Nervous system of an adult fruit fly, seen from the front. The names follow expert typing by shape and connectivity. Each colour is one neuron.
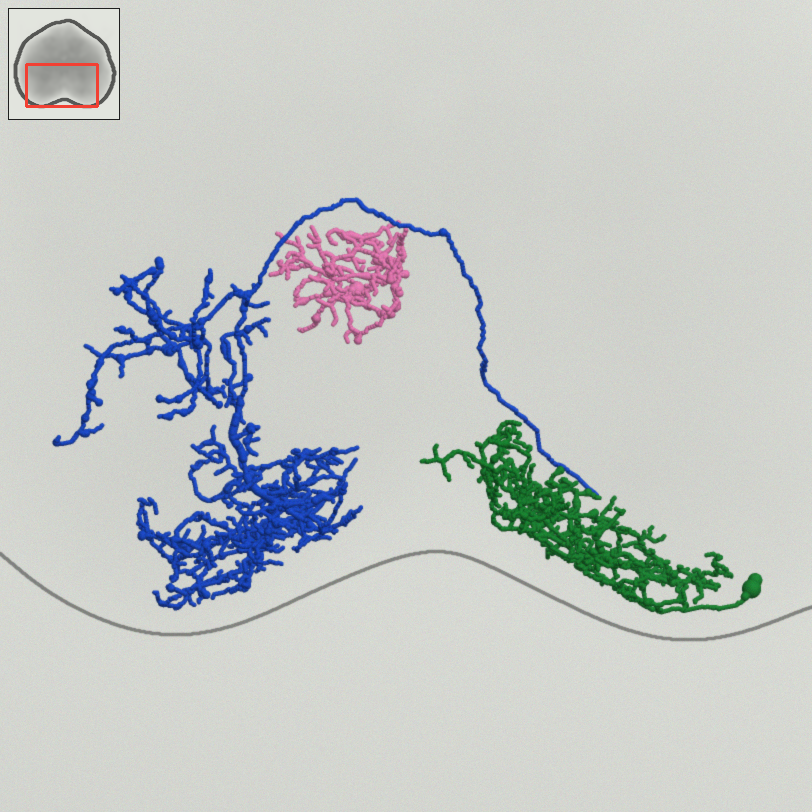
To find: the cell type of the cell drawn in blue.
SNxx33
